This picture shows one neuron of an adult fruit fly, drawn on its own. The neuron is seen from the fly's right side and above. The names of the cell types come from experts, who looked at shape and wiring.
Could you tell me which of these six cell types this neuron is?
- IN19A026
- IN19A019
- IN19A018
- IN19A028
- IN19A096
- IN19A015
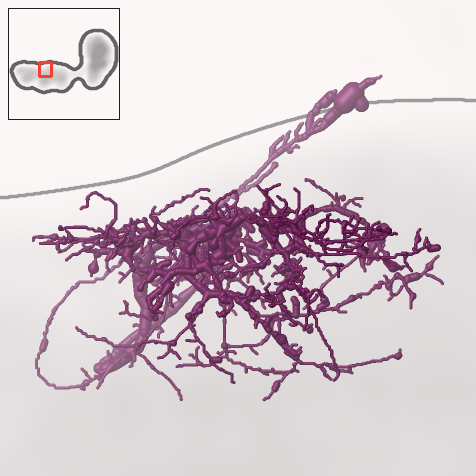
IN19A026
